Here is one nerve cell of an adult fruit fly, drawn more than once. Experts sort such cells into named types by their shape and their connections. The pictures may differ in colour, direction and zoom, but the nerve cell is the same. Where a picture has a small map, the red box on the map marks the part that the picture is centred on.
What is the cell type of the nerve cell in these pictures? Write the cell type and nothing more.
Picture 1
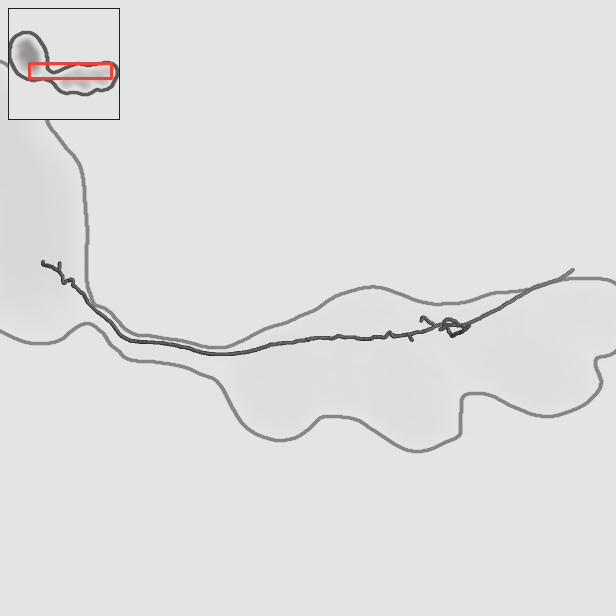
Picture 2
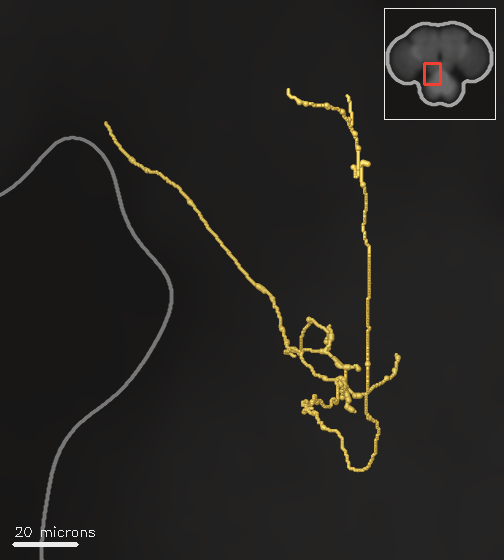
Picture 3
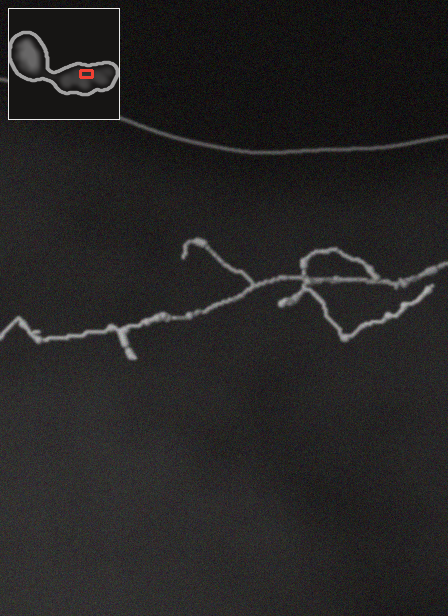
SApp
